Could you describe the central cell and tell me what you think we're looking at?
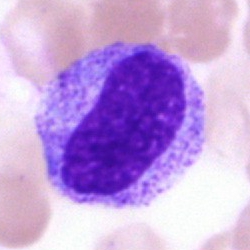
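Outline first: roughly round, with a slightly bumpy, irregular edge. Cytoplasm next: a pale bluish-lilac, with fine purple granules scattered all through it. Vacuoles: none visible in the cytoplasm. The central cell is a metamyelocyte.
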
